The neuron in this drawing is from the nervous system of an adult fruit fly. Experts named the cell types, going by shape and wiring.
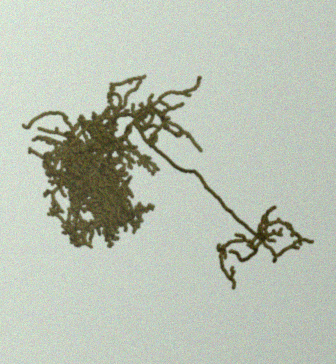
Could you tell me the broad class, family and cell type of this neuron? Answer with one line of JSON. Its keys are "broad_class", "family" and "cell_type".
{"broad_class": "ascending neuron", "family": "hemilineage 05B", "cell_type": "AN05B005"}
